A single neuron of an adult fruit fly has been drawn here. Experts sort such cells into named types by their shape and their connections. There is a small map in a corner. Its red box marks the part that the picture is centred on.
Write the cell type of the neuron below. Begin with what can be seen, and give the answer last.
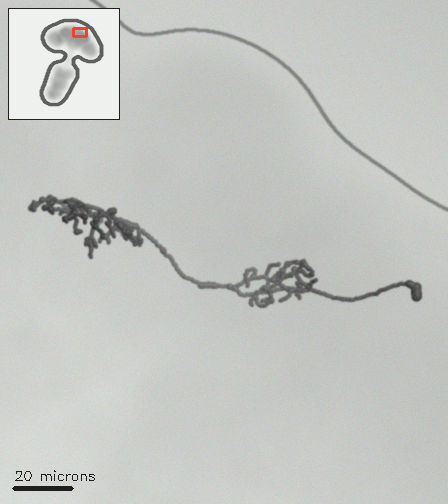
It lies in the brain. The cell body is on the right of the picture. By the scale bar it is about 140 microns wide in this view. This is a central-brain intrinsic neuron. The cell type is ER3a_b.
